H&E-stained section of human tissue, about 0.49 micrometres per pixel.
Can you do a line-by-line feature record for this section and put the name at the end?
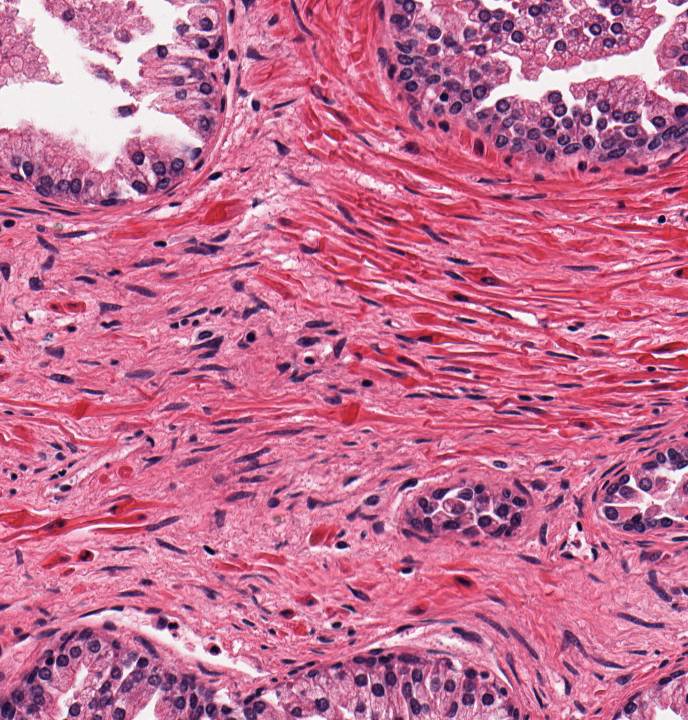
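Layout: glands at top and bottom edges, broad stromal band across the middle
Gland lining: tall columnar cells, pale finely granular cytoplasm
Stroma: mainly spindle-shaped smooth muscle cells, elongated nuclei, pink cytoplasm
Spindle cell direction: mostly left to right
Name: prostate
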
